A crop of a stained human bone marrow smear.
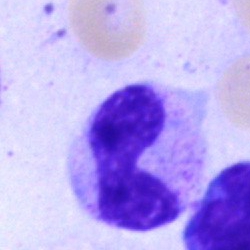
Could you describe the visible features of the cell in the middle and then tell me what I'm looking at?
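First, the outline is smooth and roughly round. Next, the nucleus is kidney-shaped, its deep notch opening toward the right. Its chromatin is dark purple and condensed, with some clumping. Last, the cytoplasm holds no vacuoles. The cell is a band neutrophil.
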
